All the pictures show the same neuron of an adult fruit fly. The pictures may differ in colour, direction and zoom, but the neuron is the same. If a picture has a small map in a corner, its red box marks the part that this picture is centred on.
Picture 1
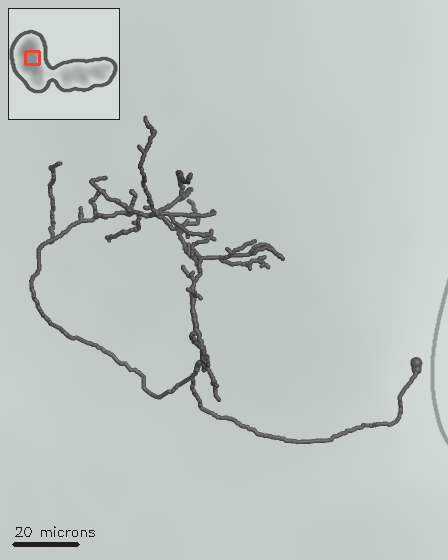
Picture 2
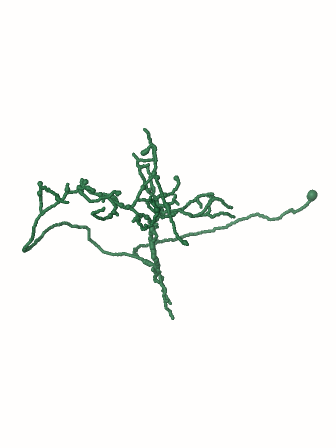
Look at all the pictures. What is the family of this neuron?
hemilineage DL1_ventral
